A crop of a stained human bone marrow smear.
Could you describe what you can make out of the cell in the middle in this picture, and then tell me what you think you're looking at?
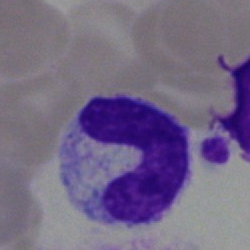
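Outline round, smooth. Nucleus bent into a horseshoe, opening to the left. Chromatin dark purple, densely clumped. No vacuoles visible in cytoplasm. Band neutrophil.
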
